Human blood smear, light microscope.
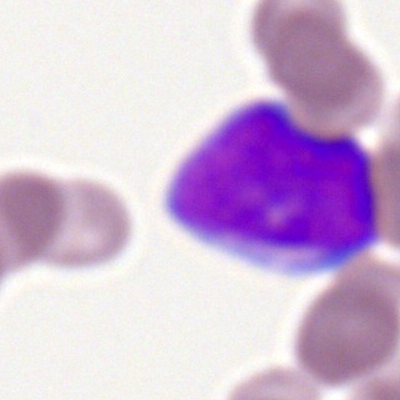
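Myeloblast, cell in the middle. Outline irregular and angular, not round. Nucleus fills almost the whole cell. Thin rim of cytoplasm, visible mainly along the lower edge. No granules seen in the cytoplasm.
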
